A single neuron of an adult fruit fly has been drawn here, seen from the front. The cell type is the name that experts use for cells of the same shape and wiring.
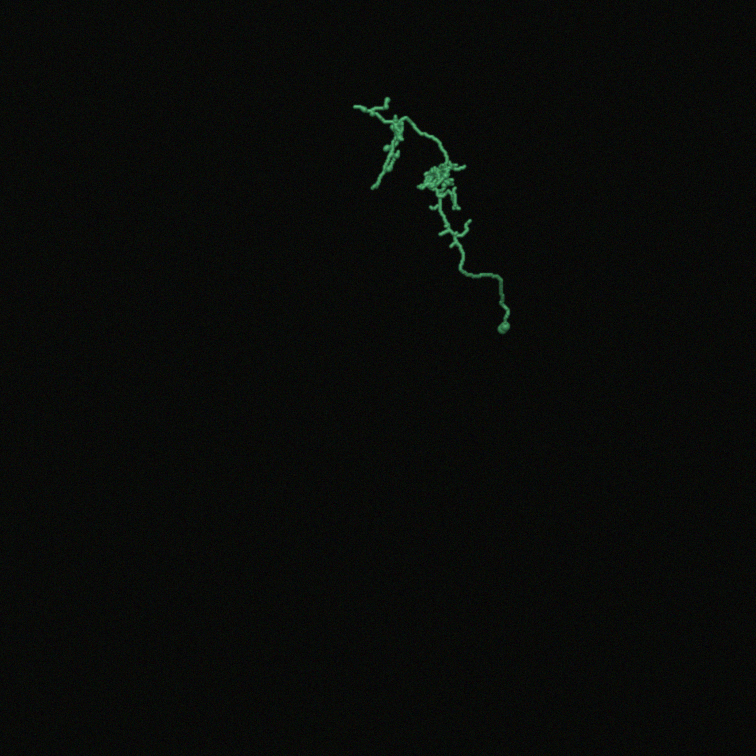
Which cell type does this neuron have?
IN06A139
